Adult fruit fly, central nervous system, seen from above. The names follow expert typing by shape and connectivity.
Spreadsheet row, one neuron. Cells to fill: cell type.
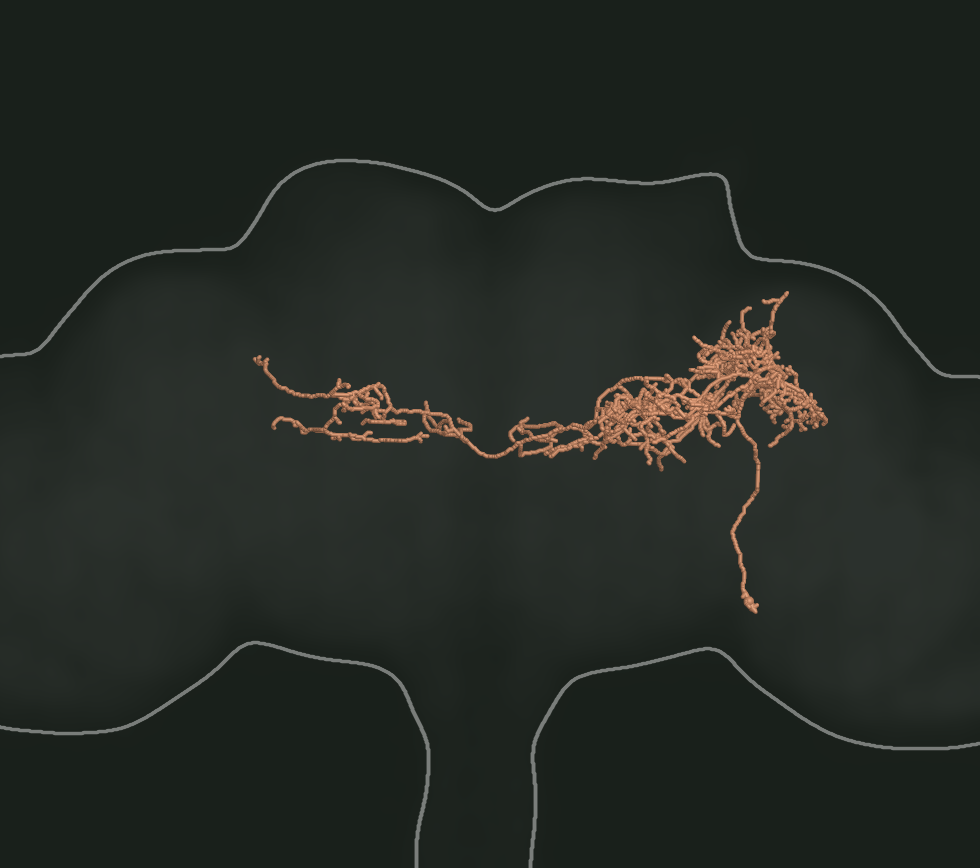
AVLP716m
